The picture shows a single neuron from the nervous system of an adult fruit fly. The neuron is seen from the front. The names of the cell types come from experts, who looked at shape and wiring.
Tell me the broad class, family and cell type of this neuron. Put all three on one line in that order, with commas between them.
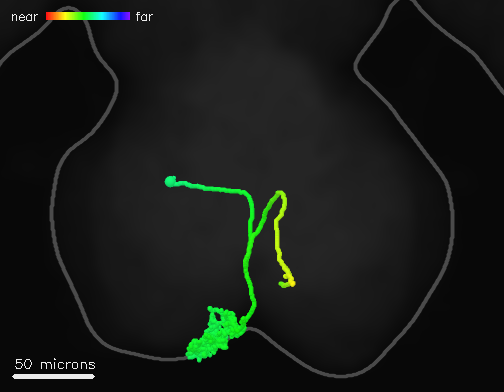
nerve-cord intrinsic neuron, hemilineage 23B, IN23B081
